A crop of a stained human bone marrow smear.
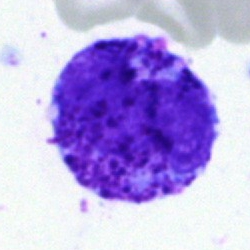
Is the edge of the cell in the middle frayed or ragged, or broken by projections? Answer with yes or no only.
Yes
